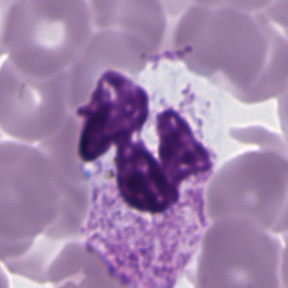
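Segmented neutrophil. Several nuclear lobes are linked by narrower parts. The pale, almost colourless cytoplasm contains many fine pink-violet granules, crowded most densely below the nucleus.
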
